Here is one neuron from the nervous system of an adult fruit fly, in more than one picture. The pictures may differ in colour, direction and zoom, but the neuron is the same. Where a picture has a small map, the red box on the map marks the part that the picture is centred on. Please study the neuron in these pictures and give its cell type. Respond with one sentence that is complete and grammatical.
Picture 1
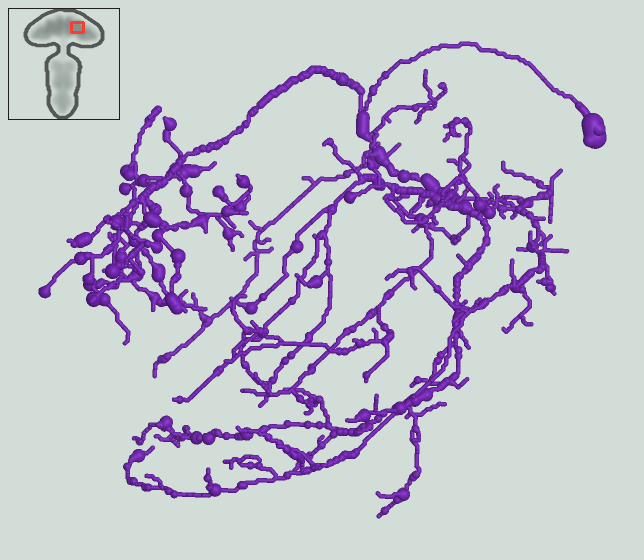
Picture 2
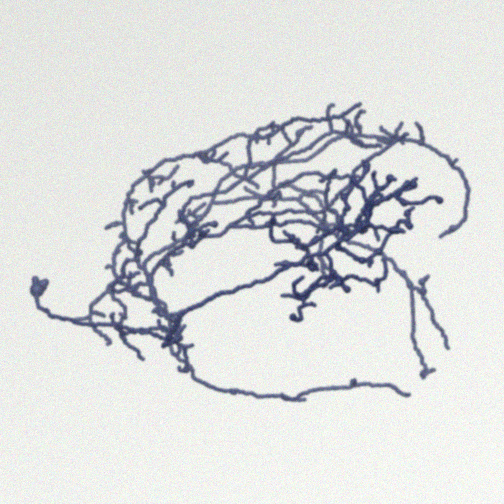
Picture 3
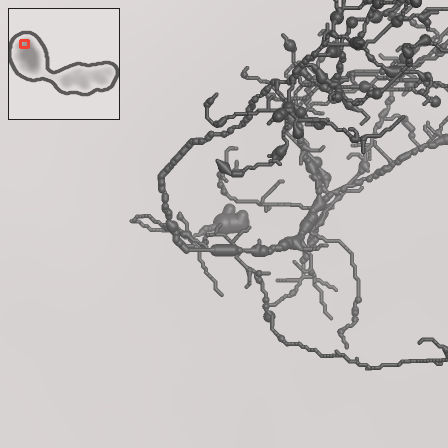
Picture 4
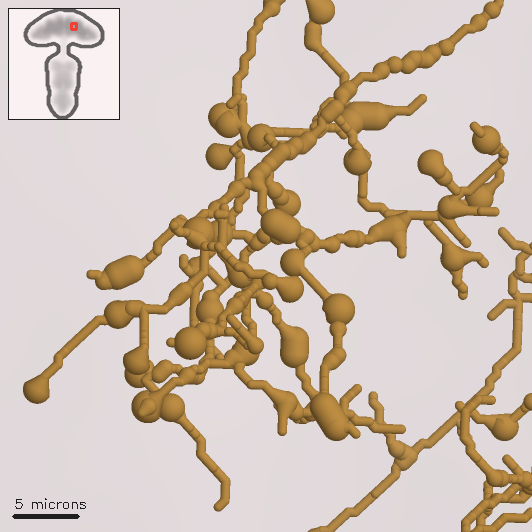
This neuron belongs to the cell type CB3791.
